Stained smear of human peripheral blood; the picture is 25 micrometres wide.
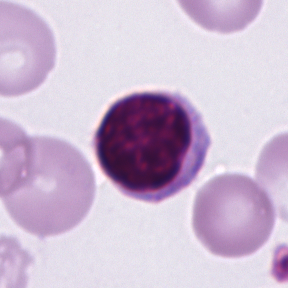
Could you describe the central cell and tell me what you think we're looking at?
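This central cell is about 10 micrometres across, and its nucleus, round in outline, is about 8 micrometres across and fills roughly 70% of the cell's area. The nucleus sits off-centre, pushed over toward the left edge, and its chromatin is dense and coarsely clumped. Around it, the pale blue cytoplasm forms a narrow rim that's widest on the right side. It's a typical lymphocyte.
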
